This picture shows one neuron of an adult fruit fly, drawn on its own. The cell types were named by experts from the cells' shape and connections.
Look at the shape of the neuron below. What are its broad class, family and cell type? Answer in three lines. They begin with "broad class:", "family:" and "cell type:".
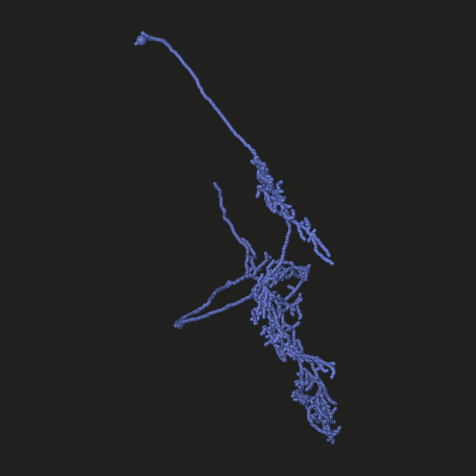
broad class: central-brain intrinsic neuron
family: hemilineage CREa1_ventral
cell type: mAL_m2a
